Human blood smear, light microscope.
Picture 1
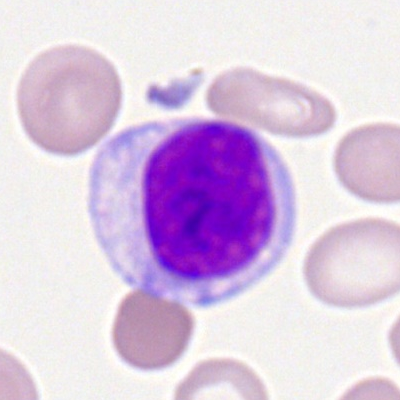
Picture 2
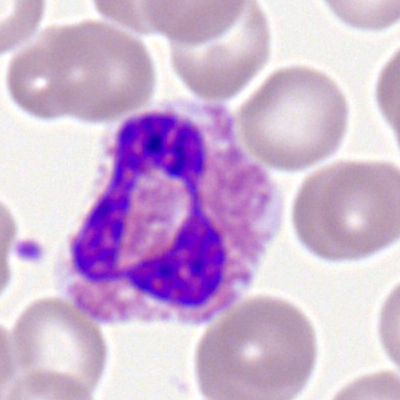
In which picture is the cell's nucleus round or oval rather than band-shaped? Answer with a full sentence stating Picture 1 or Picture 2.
It is in picture 1 that the nucleus is one compact round or oval mass.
